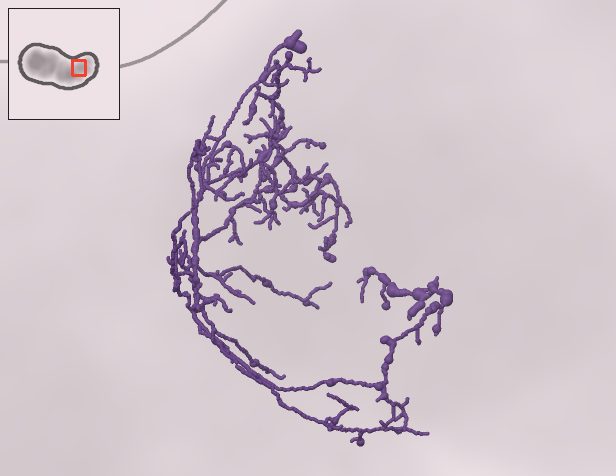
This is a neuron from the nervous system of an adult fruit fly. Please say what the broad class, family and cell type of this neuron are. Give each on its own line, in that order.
nerve-cord intrinsic neuron
hemilineage 09A
IN09A034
